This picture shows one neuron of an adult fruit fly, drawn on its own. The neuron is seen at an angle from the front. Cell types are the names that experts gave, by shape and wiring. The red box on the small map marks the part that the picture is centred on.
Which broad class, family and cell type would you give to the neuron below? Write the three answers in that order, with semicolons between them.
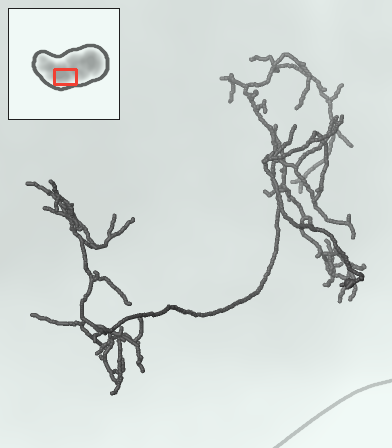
nerve-cord intrinsic neuron; hemilineage 01A; IN01A072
